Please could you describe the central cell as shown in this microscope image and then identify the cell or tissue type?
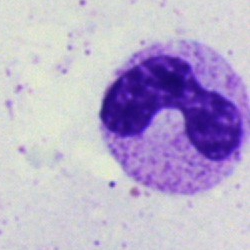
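The cell has a smooth, round outline. Its nucleus forms a thick, curved band bent into a U, with the opening of the U facing downward. No nucleoli can be seen in the nucleus. Fine purple granules fill the cytoplasm. This cell is a band neutrophil.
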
